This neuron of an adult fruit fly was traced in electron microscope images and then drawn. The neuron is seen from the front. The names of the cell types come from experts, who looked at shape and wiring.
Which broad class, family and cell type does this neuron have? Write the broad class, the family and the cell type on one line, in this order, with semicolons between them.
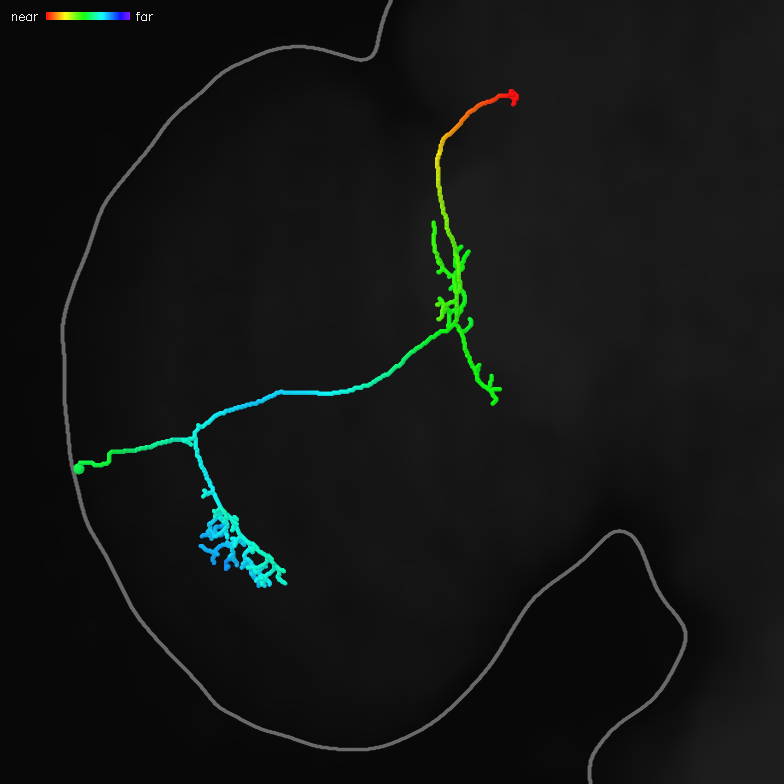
visual projection neuron; MeTu; MeTu4a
